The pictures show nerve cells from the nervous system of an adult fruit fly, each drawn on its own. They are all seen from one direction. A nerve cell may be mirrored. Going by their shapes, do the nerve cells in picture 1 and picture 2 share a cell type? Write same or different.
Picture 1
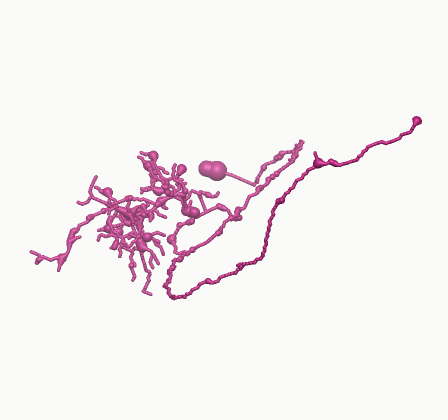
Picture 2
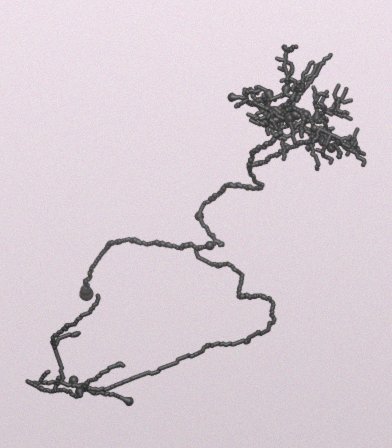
different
